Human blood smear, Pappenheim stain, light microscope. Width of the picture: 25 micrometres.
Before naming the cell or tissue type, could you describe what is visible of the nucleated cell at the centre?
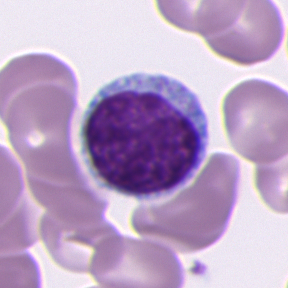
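Start with the nucleus: it fills most of the cell, and its chromatin is dark purple and coarsely clumped. Now look around it, and you will find the cytoplasm as only a narrow pale blue rim, widest at the upper right. This is a typical lymphocyte.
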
